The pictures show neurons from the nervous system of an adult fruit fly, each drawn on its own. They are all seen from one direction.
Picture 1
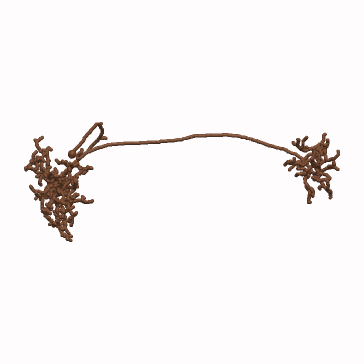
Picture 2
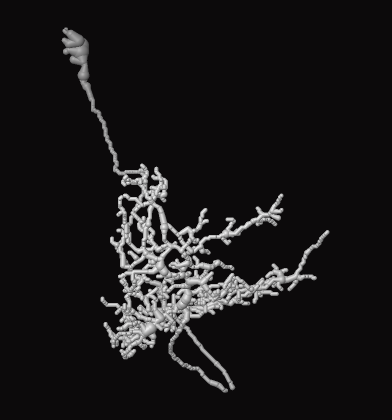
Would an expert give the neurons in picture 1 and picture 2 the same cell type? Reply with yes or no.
no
